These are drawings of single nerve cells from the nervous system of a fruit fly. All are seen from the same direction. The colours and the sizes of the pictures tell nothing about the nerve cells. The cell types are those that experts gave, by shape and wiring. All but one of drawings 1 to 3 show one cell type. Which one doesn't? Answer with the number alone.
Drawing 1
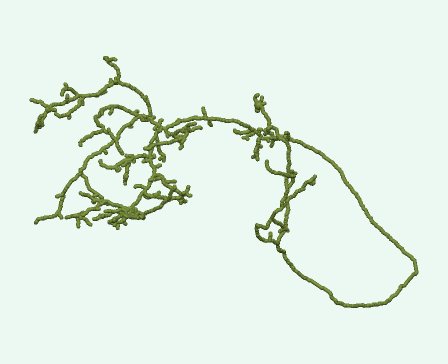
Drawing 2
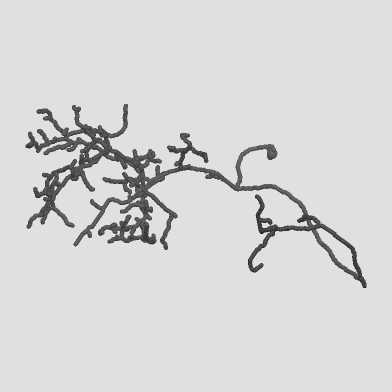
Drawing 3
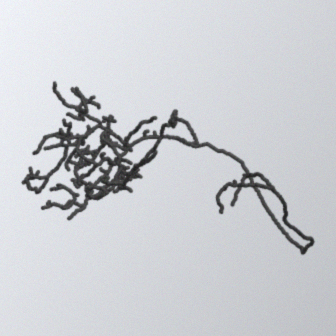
1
